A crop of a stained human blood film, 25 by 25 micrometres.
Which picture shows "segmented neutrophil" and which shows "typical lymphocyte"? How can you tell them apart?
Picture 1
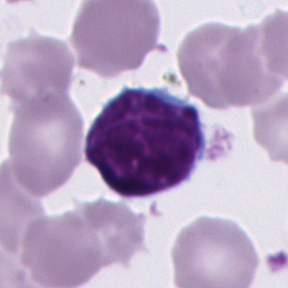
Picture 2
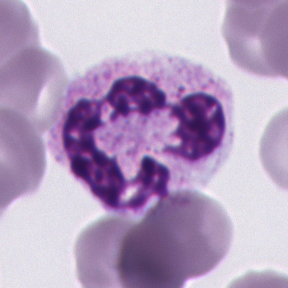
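The typical lymphocyte is in picture 1, and the segmented neutrophil is in picture 2. First, look at how much of each cell the nucleus takes up. In the lymphocyte, the round nucleus, about 10 micrometres across, fills almost the whole cell and leaves only a very thin rim of cytoplasm.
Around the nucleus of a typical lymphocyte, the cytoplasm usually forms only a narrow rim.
In the neutrophil, whose outline is roughly round, the nucleus is split into three or more lobes that curve around a central patch of pale pink cytoplasm. Next, the granules. Fine pinkish-lilac ones are scattered throughout the neutrophil's cytoplasm, but the lymphocyte's cytoplasm has none, and that cell has no vacuoles either.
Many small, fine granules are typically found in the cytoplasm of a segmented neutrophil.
Both cells have dark purple chromatin. It is densely clumped in the lymphocyte and coarsely clumped in the neutrophil.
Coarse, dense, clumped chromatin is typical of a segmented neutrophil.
In the lymphocyte's nucleus, no nucleoli can be seen.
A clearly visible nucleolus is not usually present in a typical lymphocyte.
Against the lymphocyte's right side lies a small cluster of platelets.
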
